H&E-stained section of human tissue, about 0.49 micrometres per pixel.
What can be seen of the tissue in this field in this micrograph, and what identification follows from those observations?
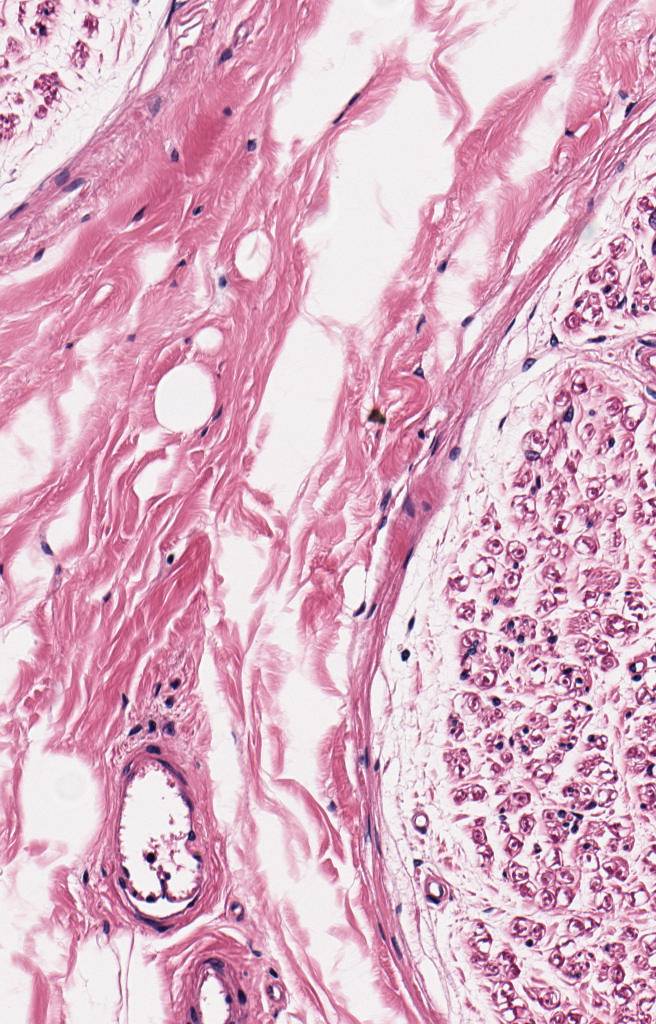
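Right side of field: large nerve fascicle in cross section. Fibres seen as numerous small round profiles, each a central pink axon within a pale ring. Top left corner: edge of a second fascicle with similar round profiles. Sparse, slender dark fibroblast nuclei scattered between collagen bundles. Tissue: tibial nerve.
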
